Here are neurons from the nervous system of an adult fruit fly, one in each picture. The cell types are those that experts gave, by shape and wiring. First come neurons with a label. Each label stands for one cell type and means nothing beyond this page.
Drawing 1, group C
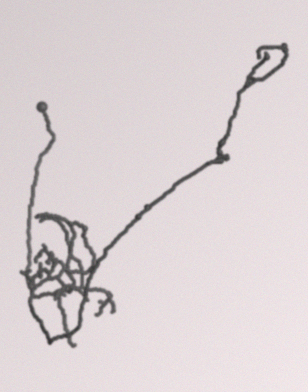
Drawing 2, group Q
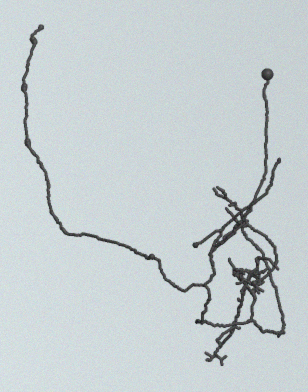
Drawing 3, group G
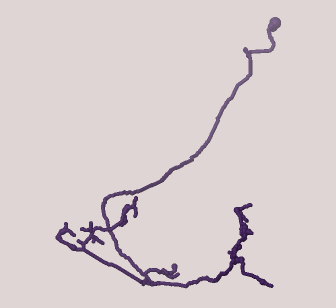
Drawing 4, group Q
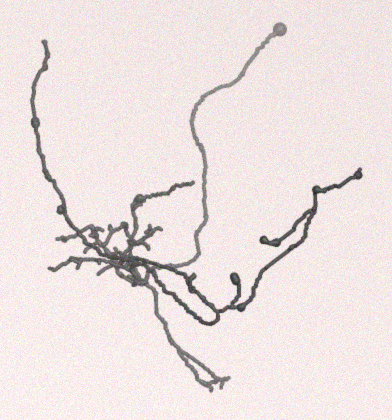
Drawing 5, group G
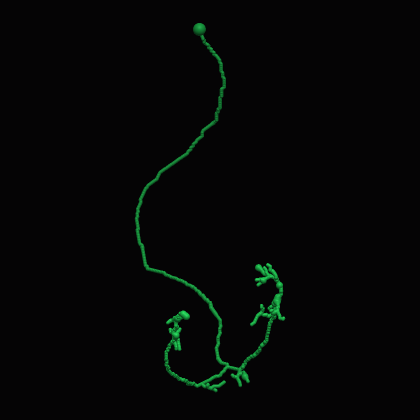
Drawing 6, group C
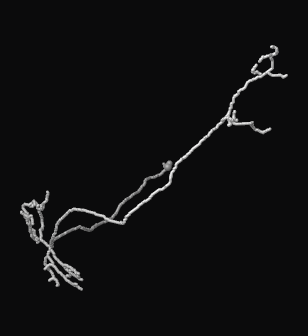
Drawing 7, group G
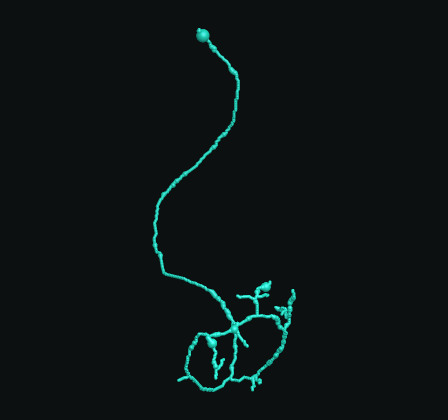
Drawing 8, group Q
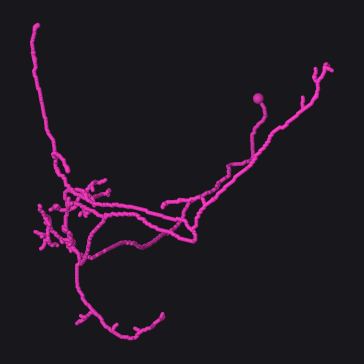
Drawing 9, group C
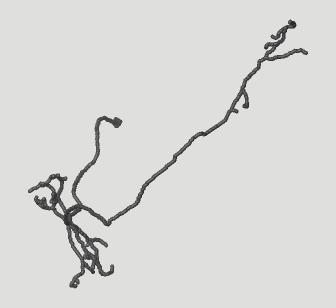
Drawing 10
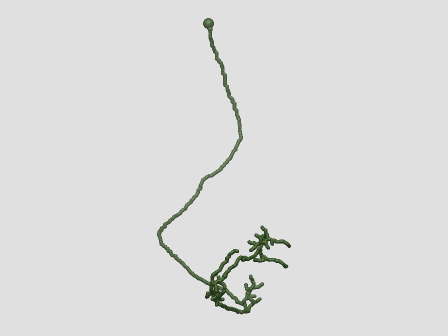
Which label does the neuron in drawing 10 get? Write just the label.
group G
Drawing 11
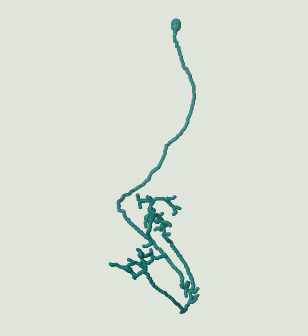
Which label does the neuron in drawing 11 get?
group G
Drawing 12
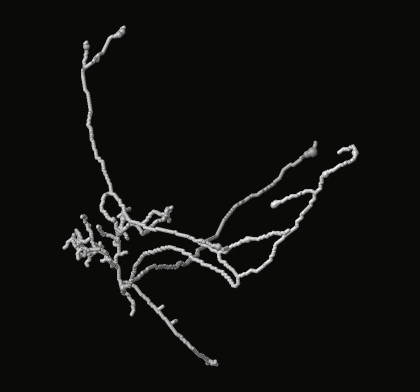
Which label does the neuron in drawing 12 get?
group Q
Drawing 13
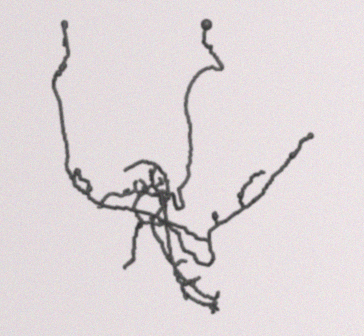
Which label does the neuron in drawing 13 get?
group Q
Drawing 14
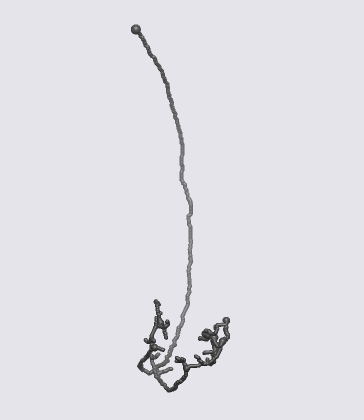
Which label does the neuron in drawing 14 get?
group G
